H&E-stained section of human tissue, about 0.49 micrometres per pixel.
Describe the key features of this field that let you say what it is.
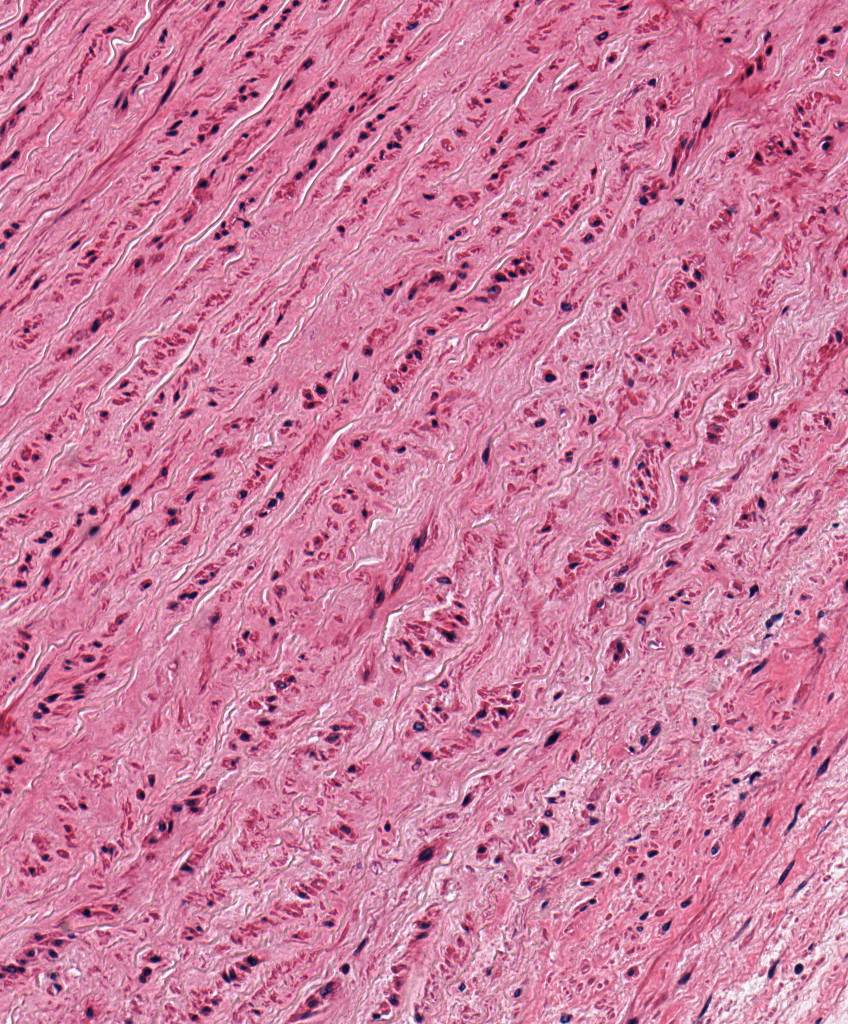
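The answer is the tunica media of an artery. Its wavy pink fibres run in parallel with the cells, diagonally from lower left to upper right, and dark, mostly elongated or oval nuclei lie along the line of the fibres.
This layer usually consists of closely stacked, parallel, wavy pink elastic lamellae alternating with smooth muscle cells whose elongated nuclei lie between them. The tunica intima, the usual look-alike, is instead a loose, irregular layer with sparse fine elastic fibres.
Narrow clear clefts separate the fibres, most evidently on the left.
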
